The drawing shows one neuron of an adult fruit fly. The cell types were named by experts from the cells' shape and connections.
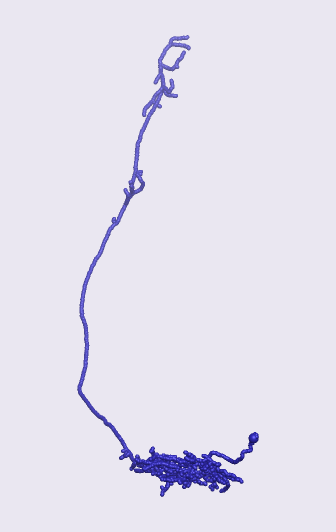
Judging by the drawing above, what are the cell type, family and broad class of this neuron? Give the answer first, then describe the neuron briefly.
The cell type is DNpe004. The family is DNpe. This is a descending neuron. Its cell body lies at the lower right of the picture. In this view it is more than twice as tall as it is wide.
